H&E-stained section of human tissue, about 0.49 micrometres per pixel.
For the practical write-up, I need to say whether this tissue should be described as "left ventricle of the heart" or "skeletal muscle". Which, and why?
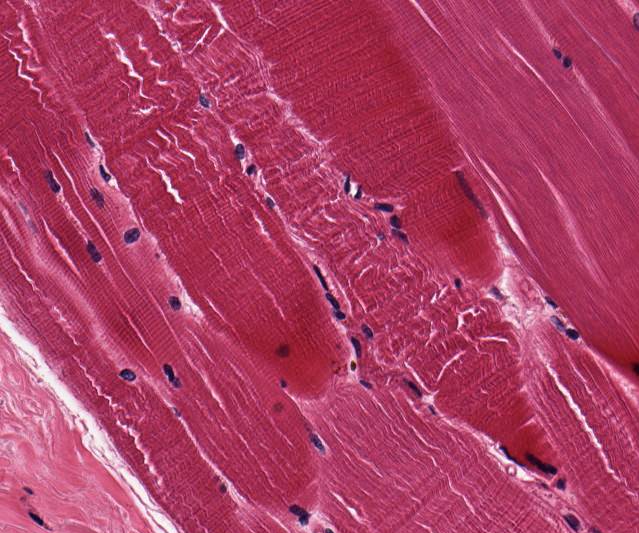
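This is skeletal muscle. The deciding check is the nuclei: elongated, dark blue, lying along the fibre edges parallel to their length.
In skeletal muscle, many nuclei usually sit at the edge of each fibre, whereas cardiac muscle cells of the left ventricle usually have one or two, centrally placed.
Beyond that, fine cross-striations run across the fibres, and a central band of them is crinkled into fine waves. Paler pink wavy collagenous tissue fills the lower left corner.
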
